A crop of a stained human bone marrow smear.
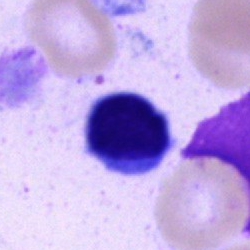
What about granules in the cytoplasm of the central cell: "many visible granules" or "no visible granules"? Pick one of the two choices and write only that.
No visible granules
